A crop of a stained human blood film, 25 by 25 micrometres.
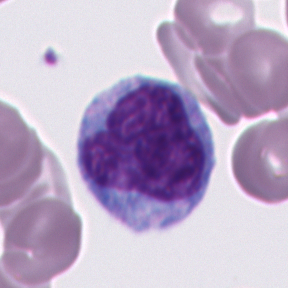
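Monocyte in a stained smear of peripheral blood, the nucleated cell at the centre. Its nucleus is irregular and folded, with an indentation on the upper-left side. Notice the chromatin: a fine, lacy pattern of strands, not coarse dark clumps. The cytoplasm is pale greyish-blue, its widest band lying below the nucleus. The cell is about 13 micrometres across and the nucleus about 11 micrometres, filling about 60% of the cell's area.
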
